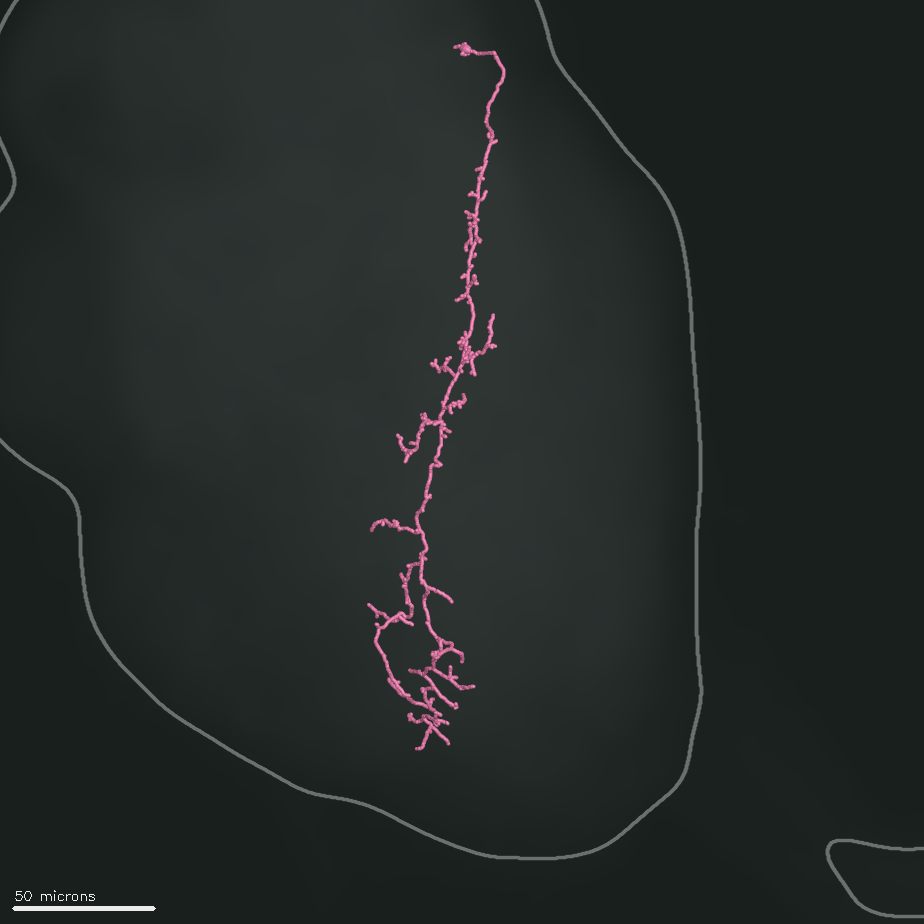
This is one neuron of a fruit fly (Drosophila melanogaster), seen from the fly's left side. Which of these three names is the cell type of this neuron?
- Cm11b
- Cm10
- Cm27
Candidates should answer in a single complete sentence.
This neuron is recognized as the cell type Cm10.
